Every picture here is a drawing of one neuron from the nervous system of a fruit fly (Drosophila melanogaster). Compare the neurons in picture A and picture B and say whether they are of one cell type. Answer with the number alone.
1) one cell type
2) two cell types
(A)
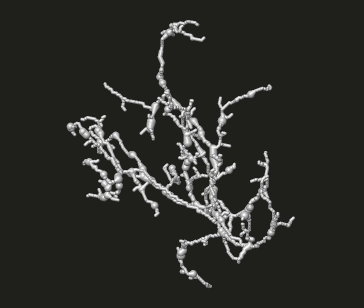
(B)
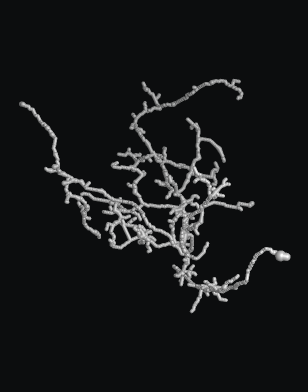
1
